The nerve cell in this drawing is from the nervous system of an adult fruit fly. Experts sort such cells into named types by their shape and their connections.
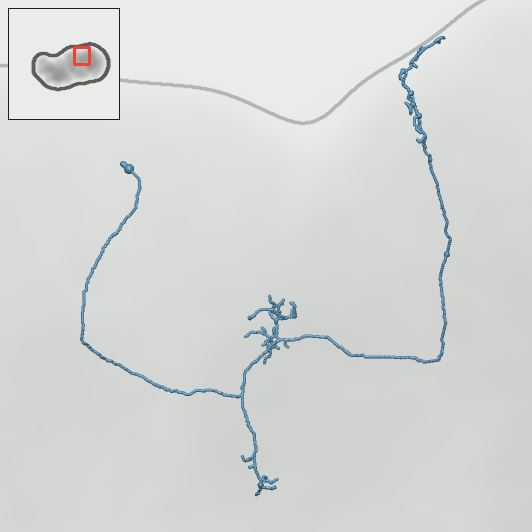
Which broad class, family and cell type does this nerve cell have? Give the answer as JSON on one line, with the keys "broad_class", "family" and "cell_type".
{"broad_class": "central-brain intrinsic neuron", "family": "class CX", "cell_type": "FS4A"}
